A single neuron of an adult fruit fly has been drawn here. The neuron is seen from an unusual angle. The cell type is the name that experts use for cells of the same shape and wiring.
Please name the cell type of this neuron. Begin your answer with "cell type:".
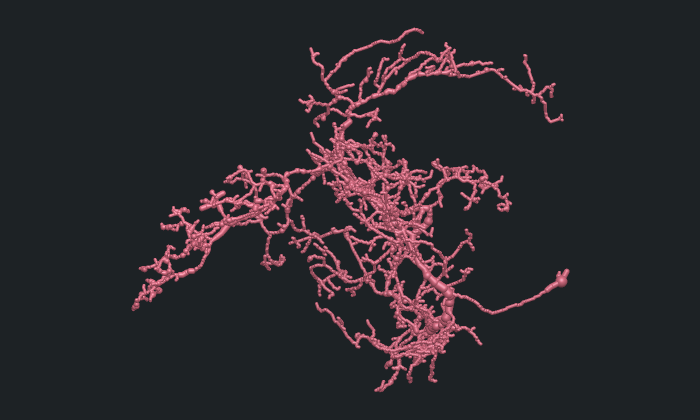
cell type: VES087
